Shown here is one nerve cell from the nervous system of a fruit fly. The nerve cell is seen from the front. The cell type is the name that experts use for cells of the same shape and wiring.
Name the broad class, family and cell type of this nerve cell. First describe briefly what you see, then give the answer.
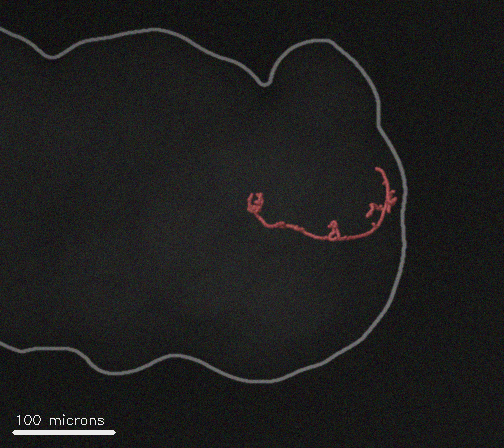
No cell body is drawn. From left to right in the picture it spans about 150 microns. Its broad class is nerve-cord intrinsic neuron. Its family is hemilineage 19A. Its cell type is IN19A060_d.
